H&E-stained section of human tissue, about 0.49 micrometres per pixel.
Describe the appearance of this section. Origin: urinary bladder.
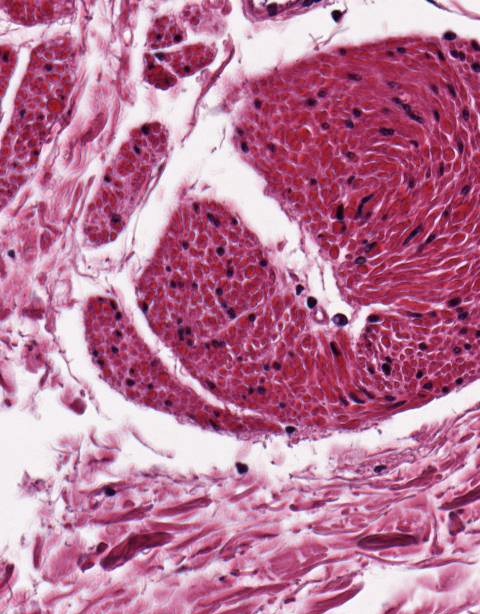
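Smooth muscle cells, grouped in several rounded bundles, fill the upper two-thirds of the field. In the large bundle at upper right, some cells are cut obliquely and show elongated nuclei. The muscle cytoplasm stains a deep red-pink. Epithelium, glands and fat cells are absent.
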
